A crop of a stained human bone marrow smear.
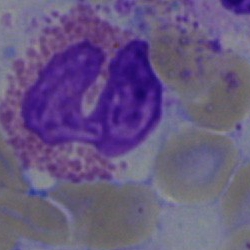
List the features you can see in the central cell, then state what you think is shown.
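First, the nucleus: two large lobes side by side, parted by a narrow pale cleft. Next, the chromatin: dense and deep purple, with darker clumped areas. Then the cytoplasm: packed with coarse, round, reddish-pink granules, broadest on the left and lower side of the nucleus, with little showing on the right. Conclusion: eosinophil.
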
